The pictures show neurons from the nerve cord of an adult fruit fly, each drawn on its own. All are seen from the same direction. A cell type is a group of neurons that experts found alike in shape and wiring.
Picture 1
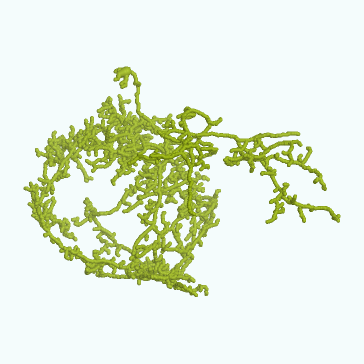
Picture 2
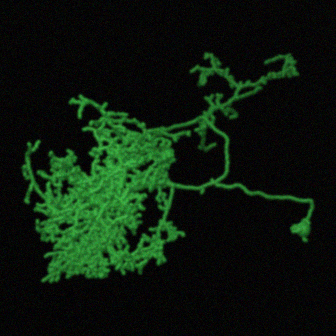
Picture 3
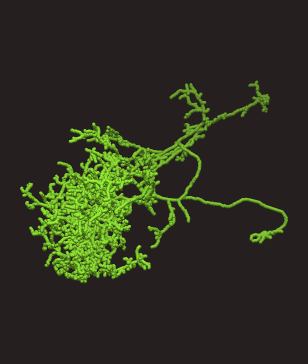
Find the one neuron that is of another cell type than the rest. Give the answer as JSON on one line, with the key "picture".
{"picture": 1}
